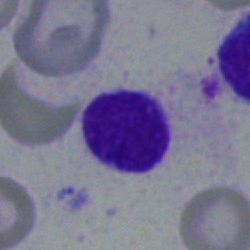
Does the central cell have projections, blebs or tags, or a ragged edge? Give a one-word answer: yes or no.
No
